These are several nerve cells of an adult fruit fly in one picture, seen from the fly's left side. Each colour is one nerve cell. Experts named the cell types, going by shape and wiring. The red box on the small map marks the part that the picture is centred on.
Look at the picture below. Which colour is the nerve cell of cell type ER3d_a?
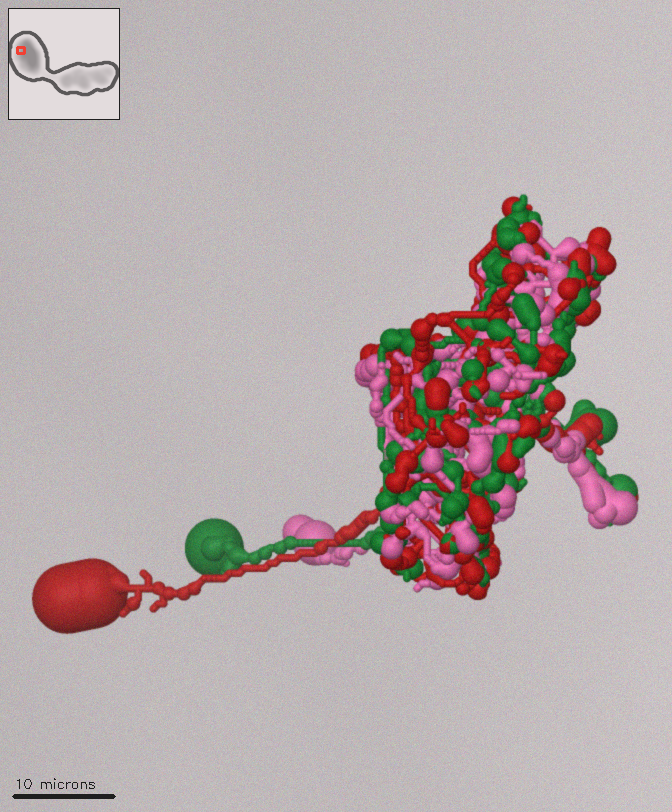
red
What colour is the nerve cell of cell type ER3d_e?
green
